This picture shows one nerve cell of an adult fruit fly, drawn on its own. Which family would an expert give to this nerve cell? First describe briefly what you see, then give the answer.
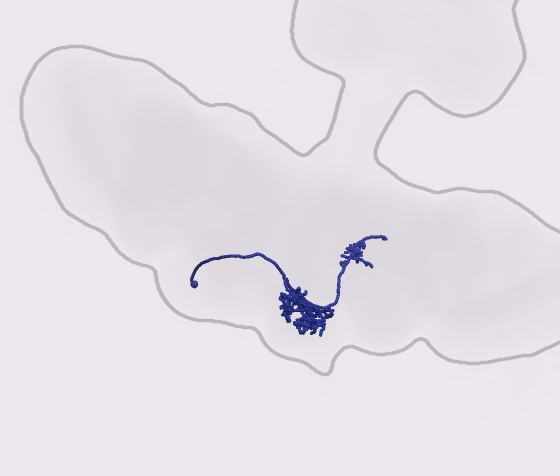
As drawn here it is wider than it is tall. Its broad class is central-brain intrinsic neuron. Its family is hemilineage CREa1_ventral.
